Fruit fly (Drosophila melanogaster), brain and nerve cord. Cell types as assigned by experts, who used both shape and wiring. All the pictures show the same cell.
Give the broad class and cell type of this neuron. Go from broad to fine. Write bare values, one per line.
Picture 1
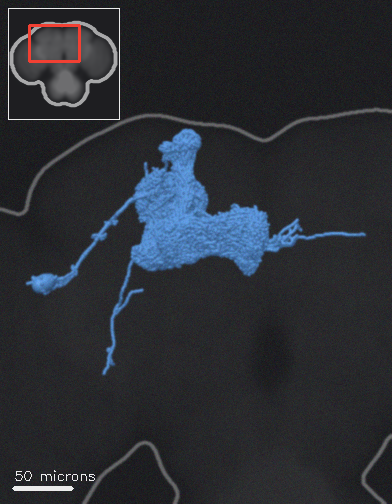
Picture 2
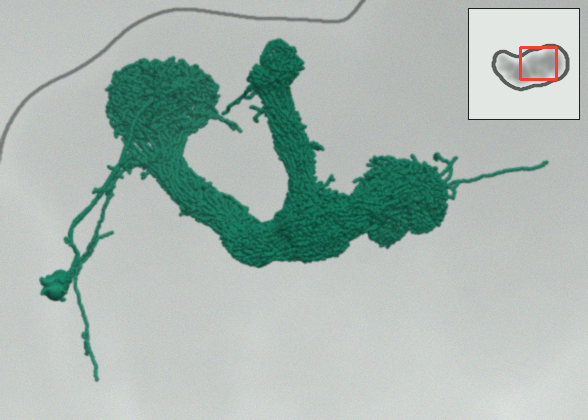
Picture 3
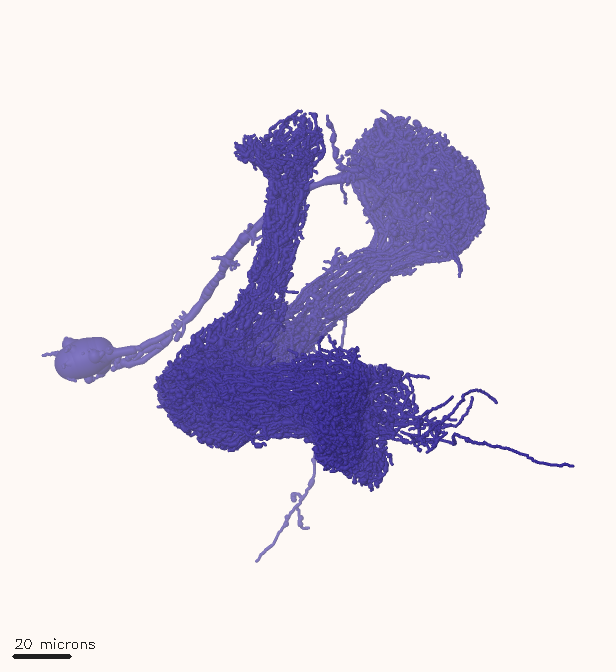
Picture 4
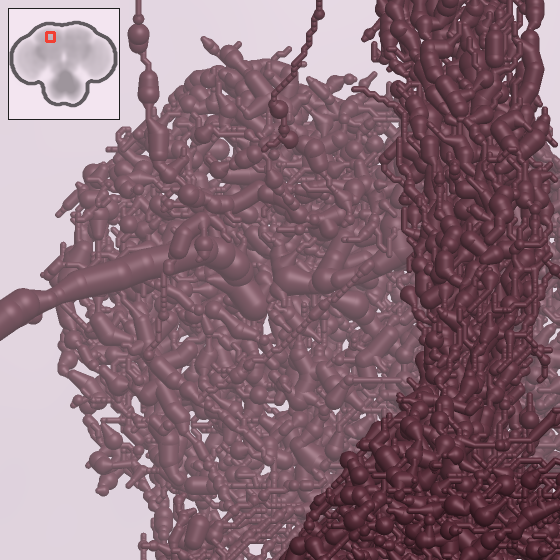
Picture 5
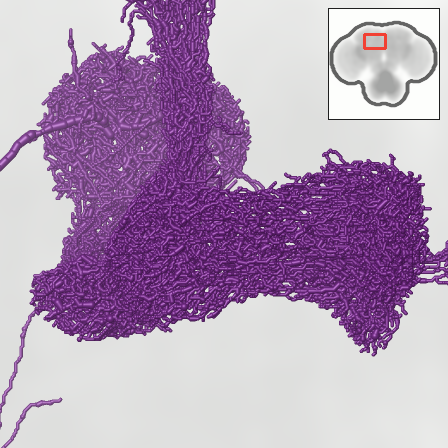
central-brain intrinsic neuron
APL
